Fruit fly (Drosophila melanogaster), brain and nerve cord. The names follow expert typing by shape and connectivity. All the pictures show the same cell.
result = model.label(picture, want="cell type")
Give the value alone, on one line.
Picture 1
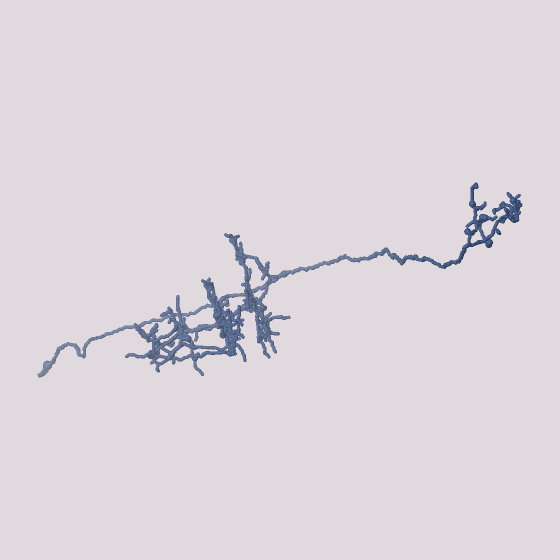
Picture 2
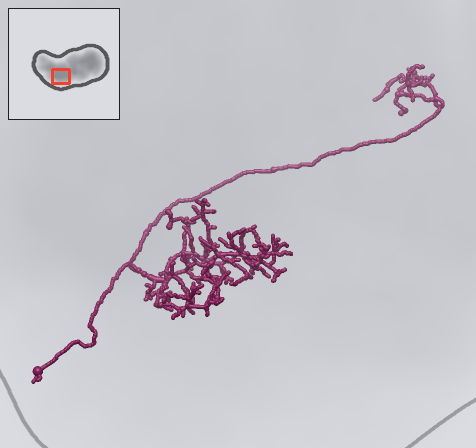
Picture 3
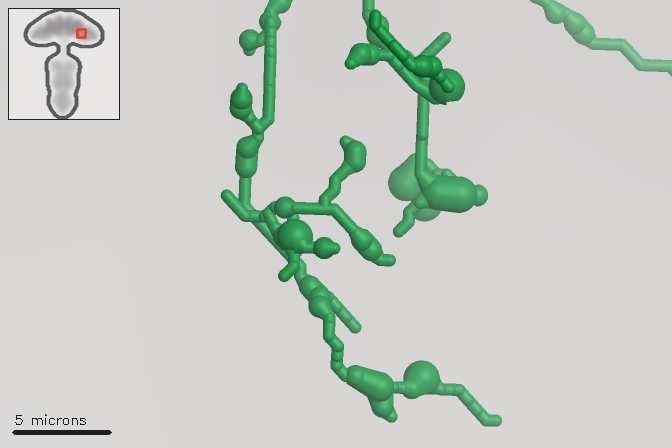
Tm26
